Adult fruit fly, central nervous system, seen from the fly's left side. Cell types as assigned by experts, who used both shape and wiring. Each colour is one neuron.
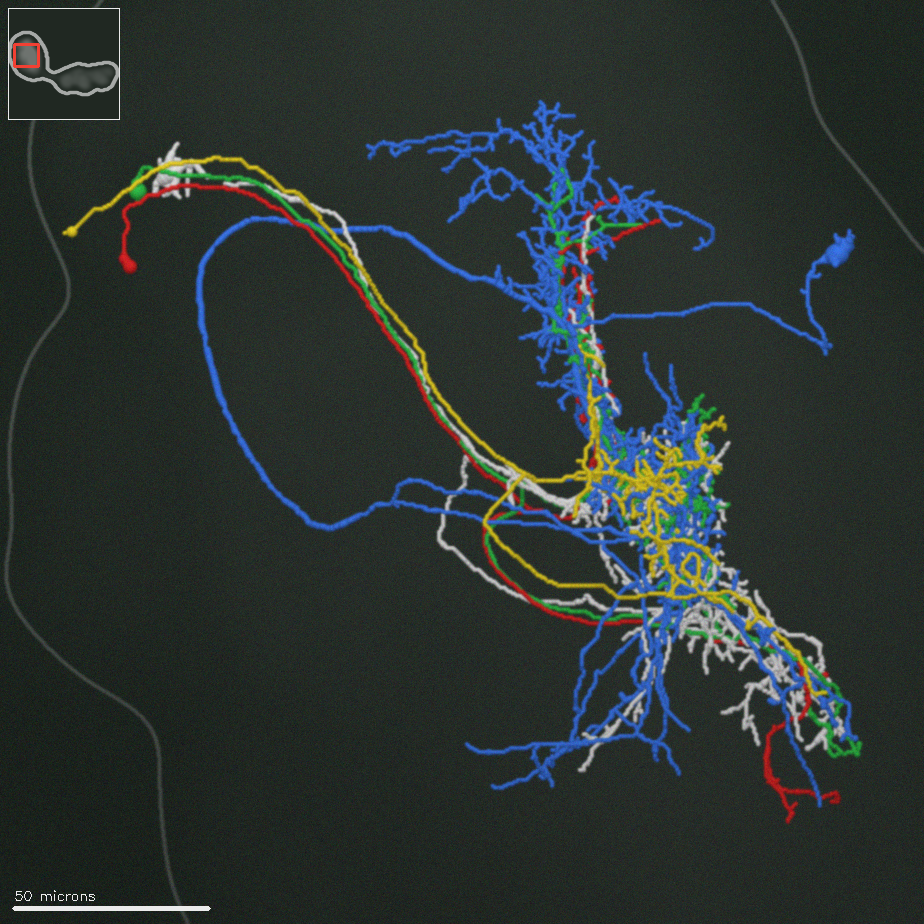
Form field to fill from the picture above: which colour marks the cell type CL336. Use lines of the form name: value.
colour: blue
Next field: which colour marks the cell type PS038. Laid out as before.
colour: red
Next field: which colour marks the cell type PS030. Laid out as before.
colour: green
